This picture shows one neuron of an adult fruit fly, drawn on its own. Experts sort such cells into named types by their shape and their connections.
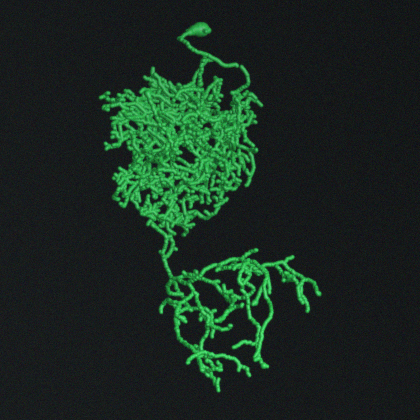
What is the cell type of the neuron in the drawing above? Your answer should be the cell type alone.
LN60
